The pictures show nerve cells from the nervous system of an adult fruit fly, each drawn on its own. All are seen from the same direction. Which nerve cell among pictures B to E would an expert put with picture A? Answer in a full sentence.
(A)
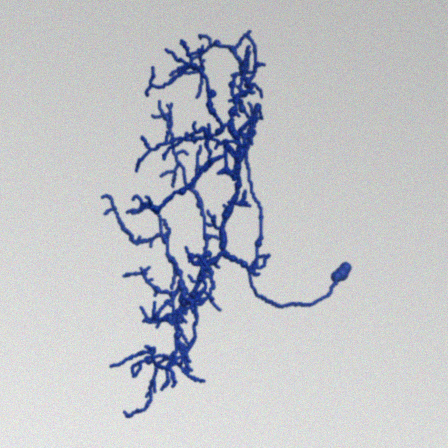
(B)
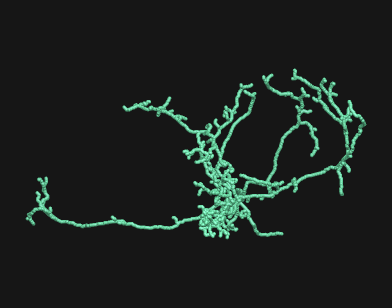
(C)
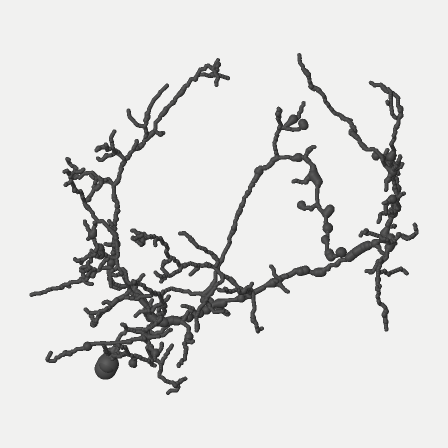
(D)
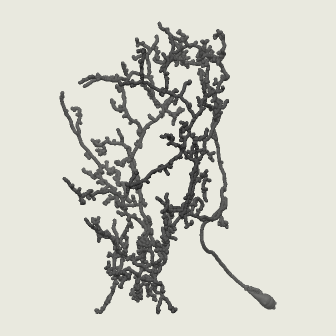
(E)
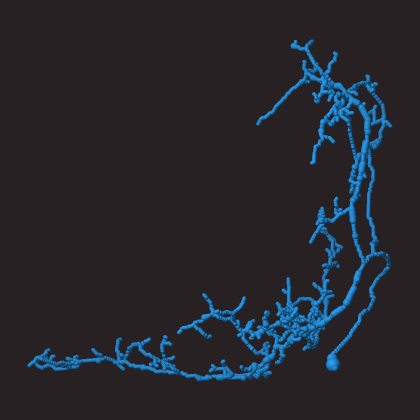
The nerve cell in picture C is of the same cell type.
